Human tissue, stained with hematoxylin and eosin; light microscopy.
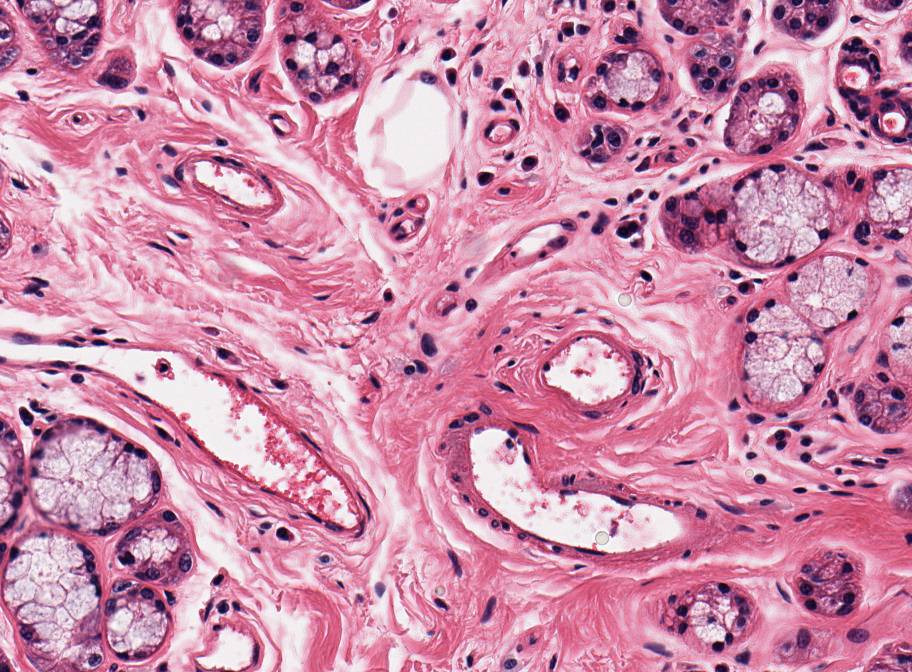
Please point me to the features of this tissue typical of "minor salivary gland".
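With minor salivary gland: many acini of cells with pale, foamy, bubbly cytoplasm and flattened dark nuclei pressed against the base.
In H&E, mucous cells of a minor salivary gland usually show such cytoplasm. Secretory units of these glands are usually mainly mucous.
Stroma between the glands: collagenous, wavy pink fibre bundles, scattered spindle-shaped nuclei. Right of centre: thick-walled vessel, small round lumen, concentric connective tissue layers. Near top centre: rounded empty space, clear interior.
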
